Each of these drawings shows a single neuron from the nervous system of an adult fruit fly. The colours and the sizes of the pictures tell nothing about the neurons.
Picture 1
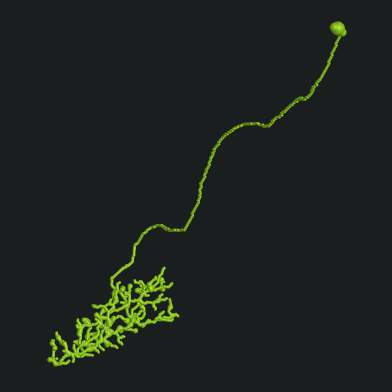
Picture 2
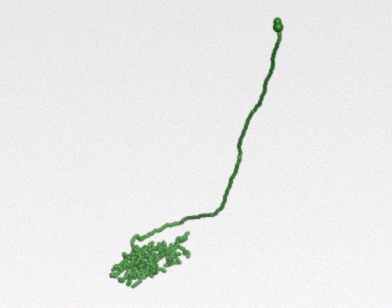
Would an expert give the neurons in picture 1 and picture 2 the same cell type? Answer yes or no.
yes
